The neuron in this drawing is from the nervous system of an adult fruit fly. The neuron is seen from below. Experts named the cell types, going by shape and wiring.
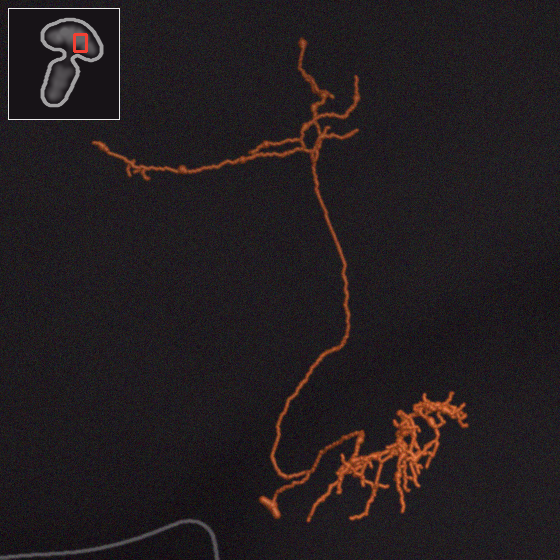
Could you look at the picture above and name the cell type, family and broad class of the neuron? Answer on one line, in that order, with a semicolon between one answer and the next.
LC40; hemilineage VLPp&l1_lateral; visual projection neuron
